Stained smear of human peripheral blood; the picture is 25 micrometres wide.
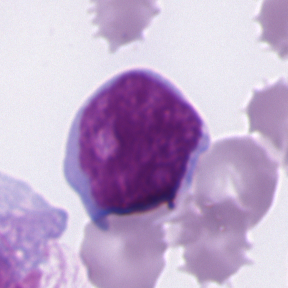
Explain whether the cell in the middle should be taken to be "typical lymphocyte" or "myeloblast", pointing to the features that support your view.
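The cell is a myeloblast. Point one, the chromatin: finely stippled and fairly evenly spread, with no coarse dark clumps.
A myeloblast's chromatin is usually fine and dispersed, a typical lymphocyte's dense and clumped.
Point two, size: the cell measures about 14 by 12 micrometres.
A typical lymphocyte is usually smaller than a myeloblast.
Also noted: the nucleus is a single unlobed mass without a deep notch or fold, filling about 80% of the cell's area.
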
